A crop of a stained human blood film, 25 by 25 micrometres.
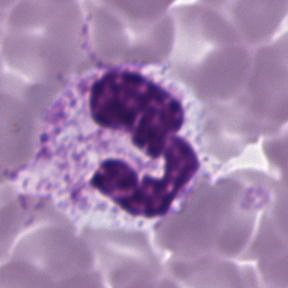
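Segmented neutrophil in a stained blood smear. Its two nuclear lobes meet on the right side, so the nucleus seems to open towards the left. The chromatin looks dark purple and coarsely clumped. Around it, plentiful and very pale cytoplasm holds fine, scattered purple-pink granules.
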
